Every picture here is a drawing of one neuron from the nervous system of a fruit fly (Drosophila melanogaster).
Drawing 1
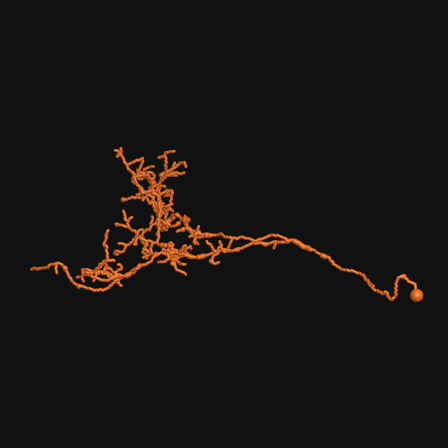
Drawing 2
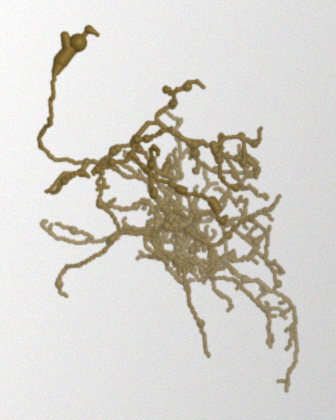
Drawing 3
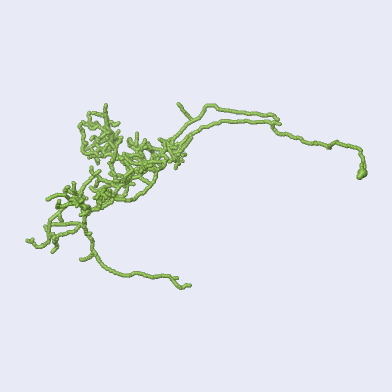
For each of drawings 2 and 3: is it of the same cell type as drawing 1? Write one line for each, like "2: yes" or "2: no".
2: no
3: yes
